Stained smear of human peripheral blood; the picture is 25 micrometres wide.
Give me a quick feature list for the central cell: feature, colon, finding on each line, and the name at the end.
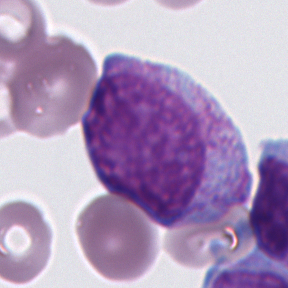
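Outline: angular, fairly straight sides, not round
Nucleus: fills most of the cell
Cytoplasm: crescent, mainly right of the nucleus
Chromatin: finely stippled, evenly spread, no coarse dark clumps
Name: atypical promyelocyte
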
